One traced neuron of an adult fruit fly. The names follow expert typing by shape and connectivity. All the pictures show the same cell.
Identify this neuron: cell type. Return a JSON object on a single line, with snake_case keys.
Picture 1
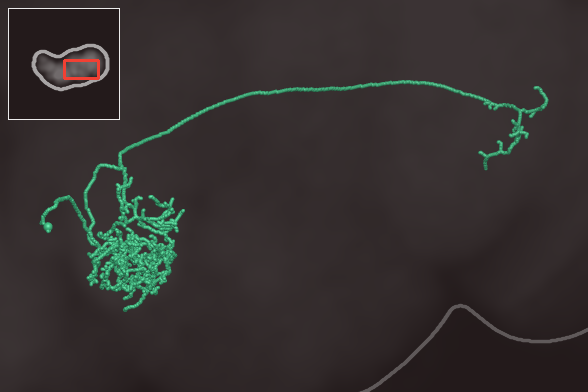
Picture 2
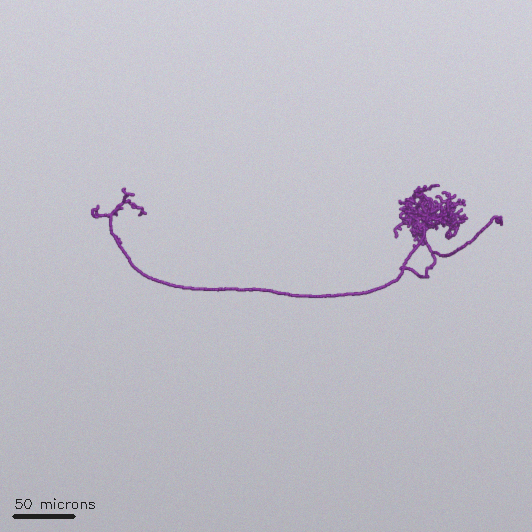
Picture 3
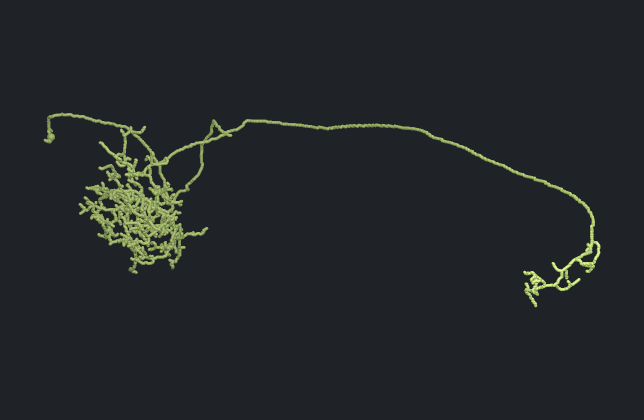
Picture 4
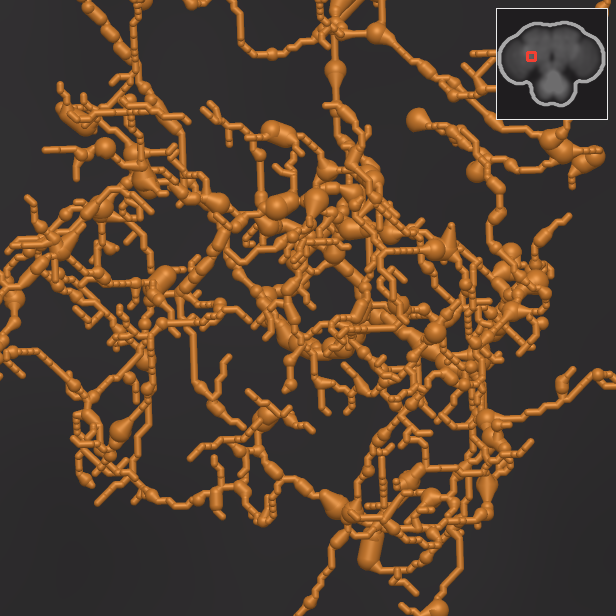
{"cell_type": "AVLP261_a"}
